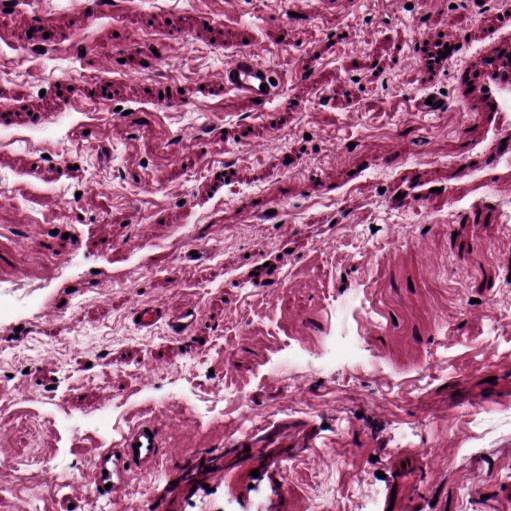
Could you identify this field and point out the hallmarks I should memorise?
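Principal tissue: dense connective tissue. Its bundles run diagonally, separated by narrow white cleft-like spaces that follow the same course. Loose, wispy, pale pink fibrous stroma lies between the bundles.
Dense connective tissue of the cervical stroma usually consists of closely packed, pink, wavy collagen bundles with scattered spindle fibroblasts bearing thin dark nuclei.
Here the nuclei are small, dark and mostly oval to elongated.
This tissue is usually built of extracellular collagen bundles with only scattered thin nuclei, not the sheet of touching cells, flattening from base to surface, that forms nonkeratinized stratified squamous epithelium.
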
